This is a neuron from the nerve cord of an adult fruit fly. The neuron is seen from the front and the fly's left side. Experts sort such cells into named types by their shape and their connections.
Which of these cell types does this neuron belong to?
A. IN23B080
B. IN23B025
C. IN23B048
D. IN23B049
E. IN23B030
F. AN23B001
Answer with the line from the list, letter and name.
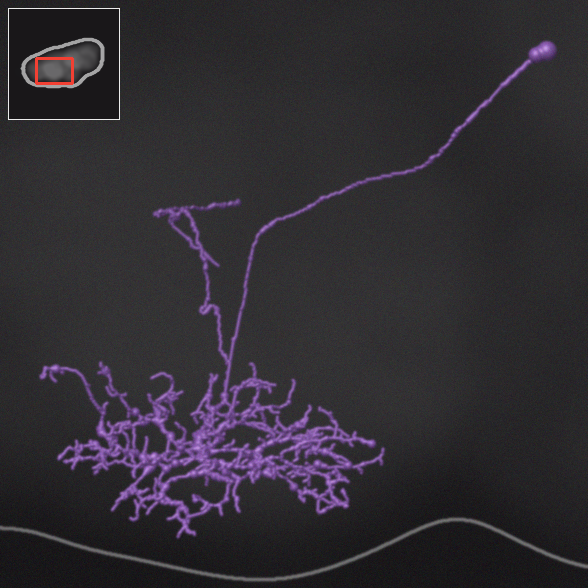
E. IN23B030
